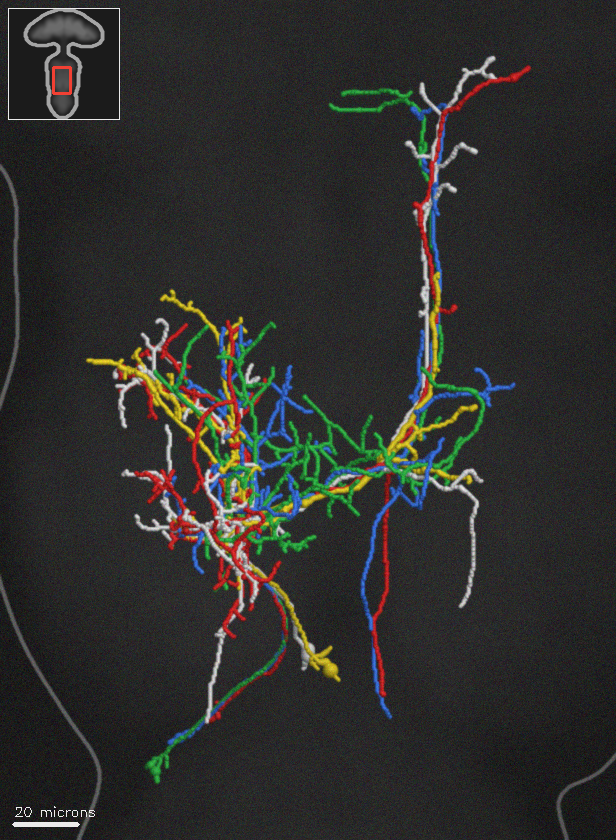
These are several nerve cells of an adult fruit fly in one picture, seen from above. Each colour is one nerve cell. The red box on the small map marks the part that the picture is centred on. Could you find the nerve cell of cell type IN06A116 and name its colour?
blue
